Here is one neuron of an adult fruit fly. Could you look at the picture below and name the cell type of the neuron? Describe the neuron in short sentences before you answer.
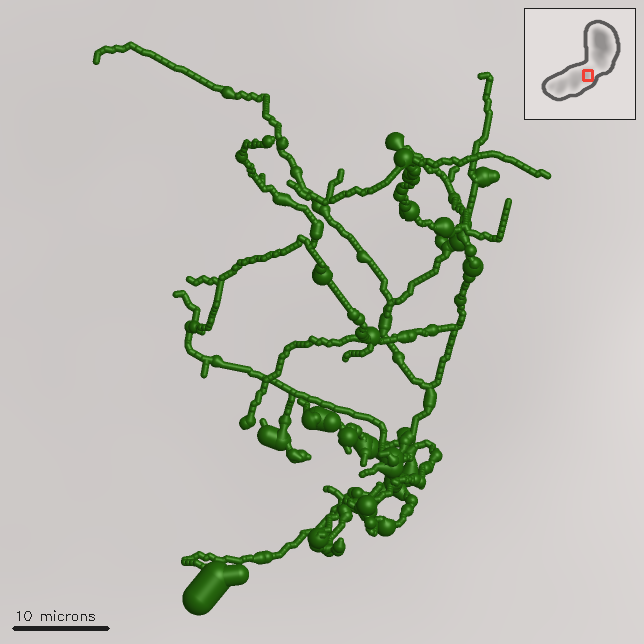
From top to bottom in the picture it spans about 60 microns. As drawn here it is about as wide as it is tall. Its broad class is nerve-cord intrinsic neuron. The cell type is IN01B091.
